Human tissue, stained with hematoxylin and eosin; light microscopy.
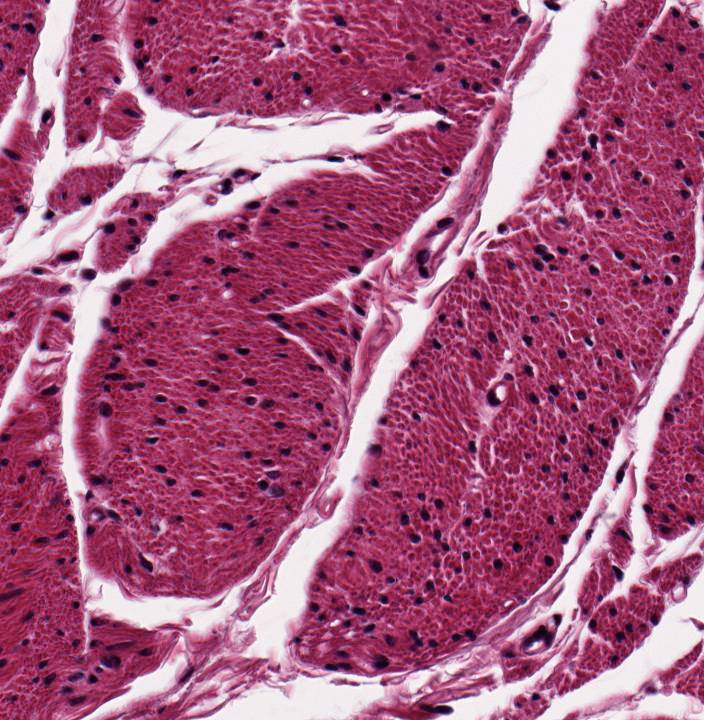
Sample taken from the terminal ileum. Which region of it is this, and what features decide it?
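It is smooth muscle, its cells cut mostly across into a fine mosaic of small rounded profiles within the bundles. Their cytoplasm stains deep pink-red with eosin. Thin pale pink septa with a few elongated dark nuclei divide the bundles; no epithelium or glands appear.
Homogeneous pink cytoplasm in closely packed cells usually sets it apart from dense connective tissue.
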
